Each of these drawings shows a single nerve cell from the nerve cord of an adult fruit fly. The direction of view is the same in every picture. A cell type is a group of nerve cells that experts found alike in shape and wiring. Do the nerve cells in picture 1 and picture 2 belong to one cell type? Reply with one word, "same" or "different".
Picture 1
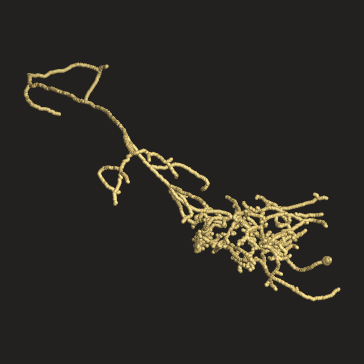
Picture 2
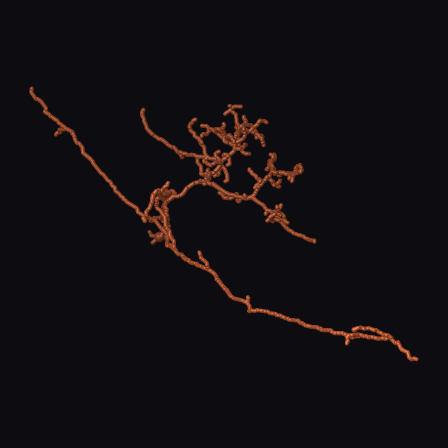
different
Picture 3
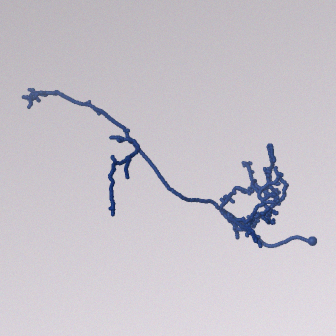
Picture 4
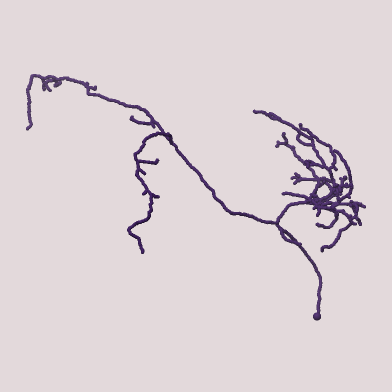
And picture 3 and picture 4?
same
